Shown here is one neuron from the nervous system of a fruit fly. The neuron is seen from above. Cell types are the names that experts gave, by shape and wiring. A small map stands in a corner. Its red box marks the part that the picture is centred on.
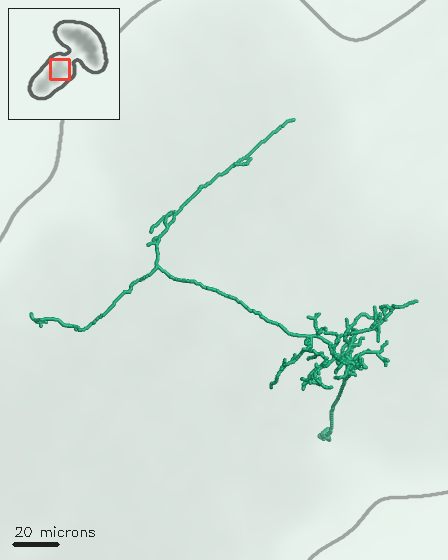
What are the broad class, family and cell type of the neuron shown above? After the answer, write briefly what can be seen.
It is a nerve-cord intrinsic neuron. Its family is hemilineage 06A. Its cell type is IN06A090. It lies in the nerve cord. By the scale bar it is about 180 microns wide in this view.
